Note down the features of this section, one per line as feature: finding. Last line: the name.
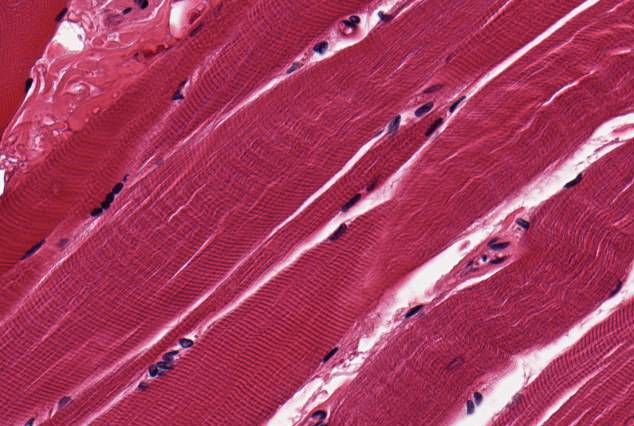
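Fibres: long, parallel, running diagonally from lower left to upper right
Nuclear position: at the edges of the fibres, not in their centres
Nuclear shape: dark blue, elongated along the fibre length
Cytoplasm: a deep pinkish red
Name: skeletal muscle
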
